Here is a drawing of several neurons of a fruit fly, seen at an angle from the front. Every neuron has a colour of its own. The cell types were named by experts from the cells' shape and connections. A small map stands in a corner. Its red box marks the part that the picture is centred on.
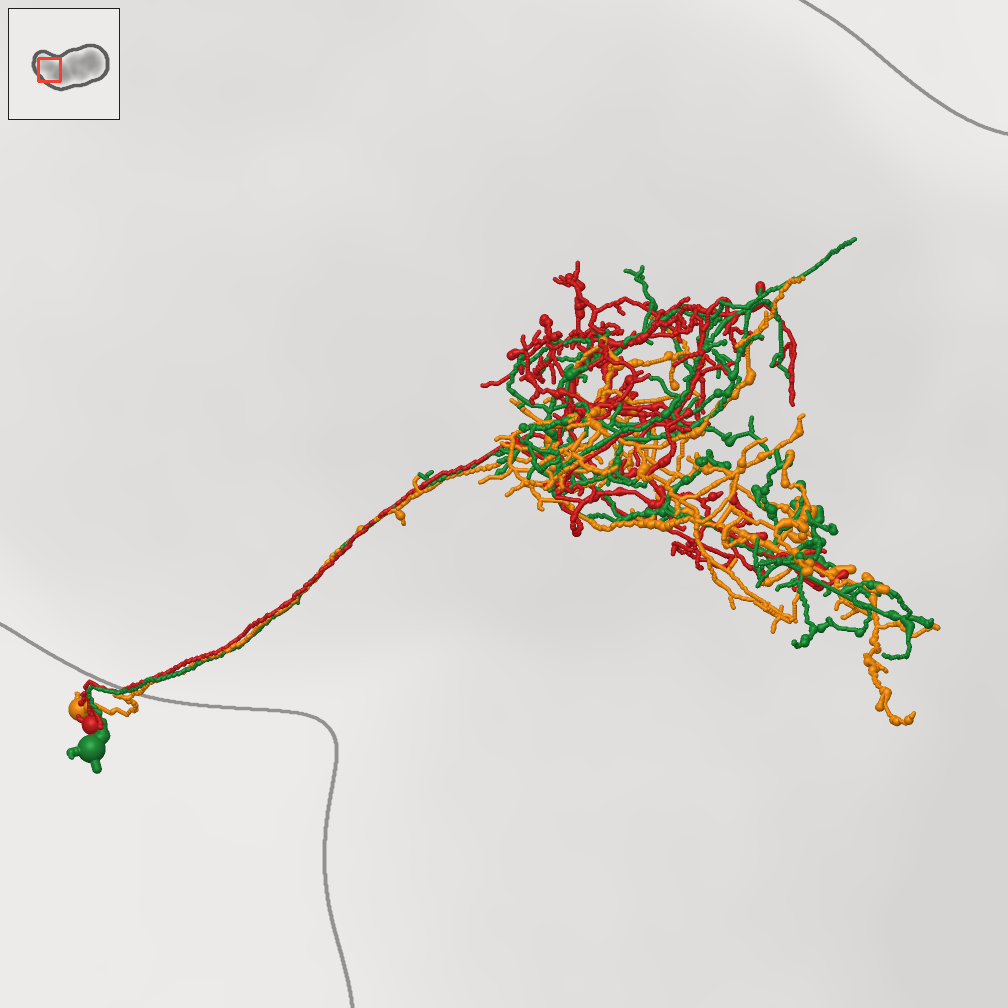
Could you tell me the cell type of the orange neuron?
IN16B048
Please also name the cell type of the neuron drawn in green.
IN16B059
